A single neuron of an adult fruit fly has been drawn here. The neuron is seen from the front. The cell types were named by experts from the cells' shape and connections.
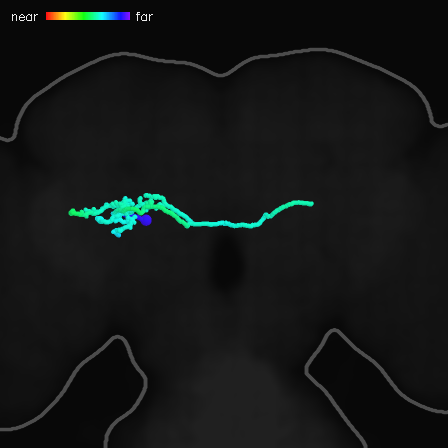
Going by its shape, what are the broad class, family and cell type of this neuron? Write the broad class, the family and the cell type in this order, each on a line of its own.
central-brain intrinsic neuron
hemilineage VLPl&p2_posterior
PLP165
